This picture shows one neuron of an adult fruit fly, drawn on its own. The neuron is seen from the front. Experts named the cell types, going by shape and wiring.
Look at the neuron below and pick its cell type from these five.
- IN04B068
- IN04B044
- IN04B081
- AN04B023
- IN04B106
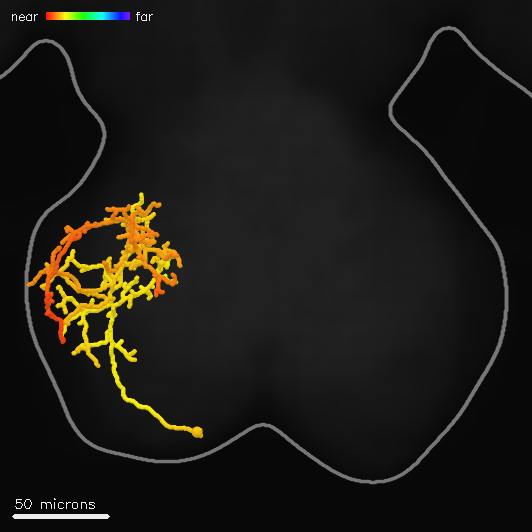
IN04B081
